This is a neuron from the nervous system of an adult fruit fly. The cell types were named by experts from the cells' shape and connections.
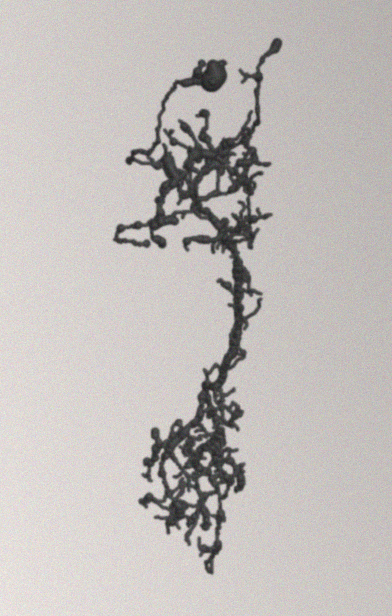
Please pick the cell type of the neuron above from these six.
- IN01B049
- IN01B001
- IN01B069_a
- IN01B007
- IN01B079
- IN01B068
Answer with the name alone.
IN01B007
